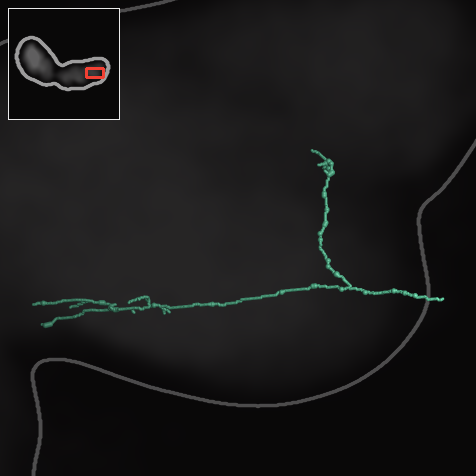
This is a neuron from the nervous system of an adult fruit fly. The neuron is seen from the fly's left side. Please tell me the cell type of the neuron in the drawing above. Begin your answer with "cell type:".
cell type: SNpp44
